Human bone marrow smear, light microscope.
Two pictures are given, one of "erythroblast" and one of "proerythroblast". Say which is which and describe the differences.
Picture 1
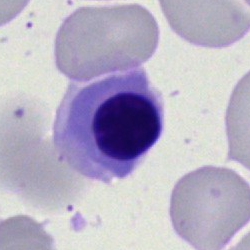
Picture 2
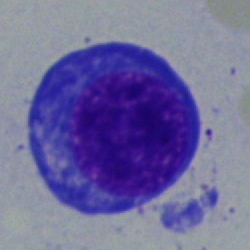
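Let's take them in turn: picture 1 shows the erythroblast, and picture 2 shows the proerythroblast. Start with the outline: in picture 1 it is irregular and somewhat angular, while in picture 2 it is round and smooth. In both cells the nucleus sits off-centre, toward the right side. In picture 1 the chromatin is dense and stains very dark purple, and you will find no nucleoli in the nucleus. Now compare the cytoplasm: it is pale lilac-blue in picture 1 and deep blue in picture 2.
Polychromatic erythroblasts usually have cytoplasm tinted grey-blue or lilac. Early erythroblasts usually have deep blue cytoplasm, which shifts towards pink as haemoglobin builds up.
In picture 2 the cytoplasm forms a wide crescent on the left and only a thin rim on the right, with a paler, mottled zone to the left of the nucleus. Neither cell shows distinct granules in its cytoplasm.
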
